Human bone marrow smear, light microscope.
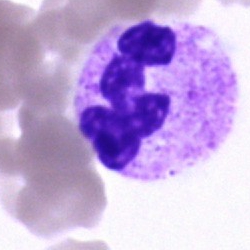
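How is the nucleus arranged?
It is divided into several lobes joined in a zigzag chain.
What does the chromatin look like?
Dark purple and densely clumped.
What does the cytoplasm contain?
It is abundant and pale pinkish-lilac, with fine purple granules scattered through it.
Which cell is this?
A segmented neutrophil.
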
